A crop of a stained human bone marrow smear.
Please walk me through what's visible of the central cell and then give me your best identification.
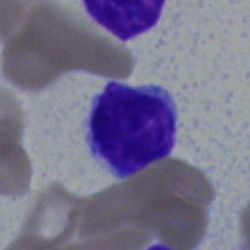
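Notice first that a single unlobed nucleus fills almost the whole cell. The cytoplasm is scant, showing only as a thin rim at the edge. Look into the nucleus and you will find no distinct nucleolus. There are no granules anywhere in the cell, either. This is a lymphocyte.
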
